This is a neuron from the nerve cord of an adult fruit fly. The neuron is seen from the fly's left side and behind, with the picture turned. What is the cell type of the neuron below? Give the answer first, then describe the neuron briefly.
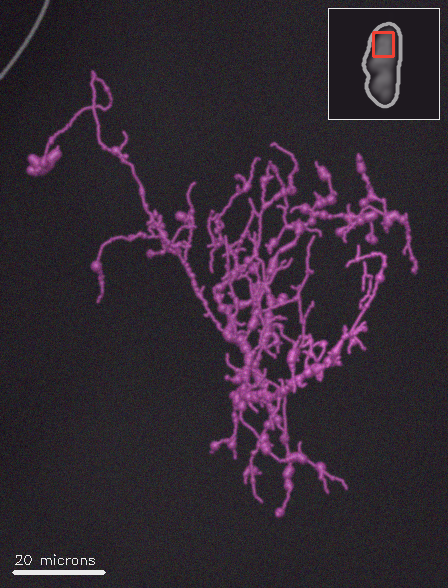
It is of cell type IN13A042. It is a nerve-cord intrinsic neuron. By the scale bar it is about 100 microns tall in this view. As drawn here it is about as wide as it is tall.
